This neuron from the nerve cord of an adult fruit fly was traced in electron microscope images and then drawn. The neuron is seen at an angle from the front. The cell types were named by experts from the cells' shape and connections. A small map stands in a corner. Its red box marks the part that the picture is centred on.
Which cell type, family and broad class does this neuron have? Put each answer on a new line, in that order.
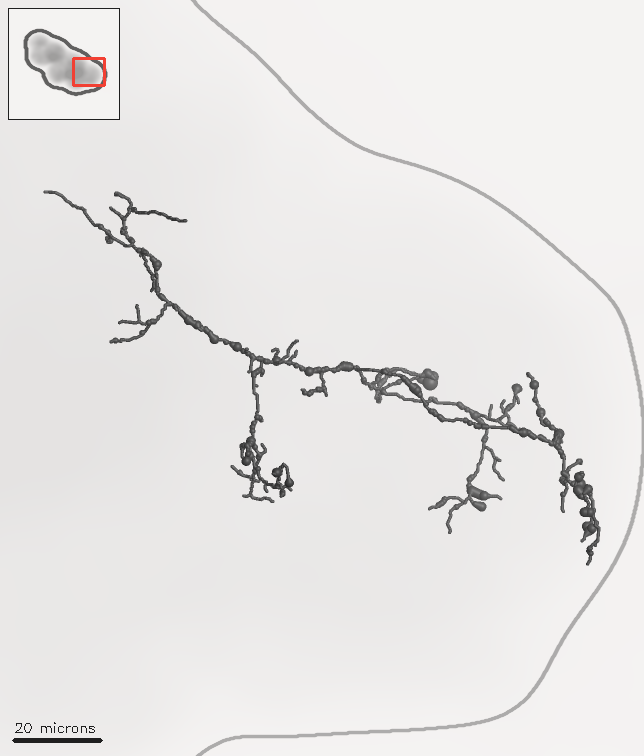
IN21A103
hemilineage 21A
nerve-cord intrinsic neuron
